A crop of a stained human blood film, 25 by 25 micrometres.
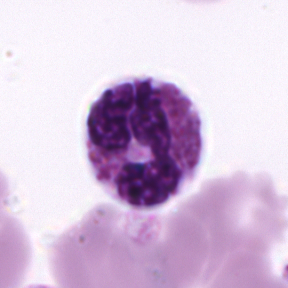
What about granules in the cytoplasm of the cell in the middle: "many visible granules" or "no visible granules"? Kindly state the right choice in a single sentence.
Within the cytoplasm of the cell there are many visible granules.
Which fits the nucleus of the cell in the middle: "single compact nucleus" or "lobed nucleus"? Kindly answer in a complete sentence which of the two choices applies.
It is a lobed nucleus that this cell contains.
